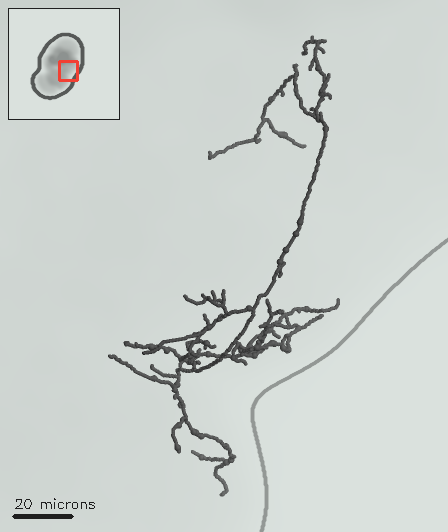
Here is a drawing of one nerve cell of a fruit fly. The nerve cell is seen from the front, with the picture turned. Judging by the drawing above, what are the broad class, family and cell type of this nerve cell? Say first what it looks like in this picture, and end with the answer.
The drawing shows no cell body. By the scale bar it is about 160 microns tall in this view. Dozens of branch ends can be seen. It is a central-brain intrinsic neuron. Its family is hemilineage SMPad1. The cell type is SMP105_a.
